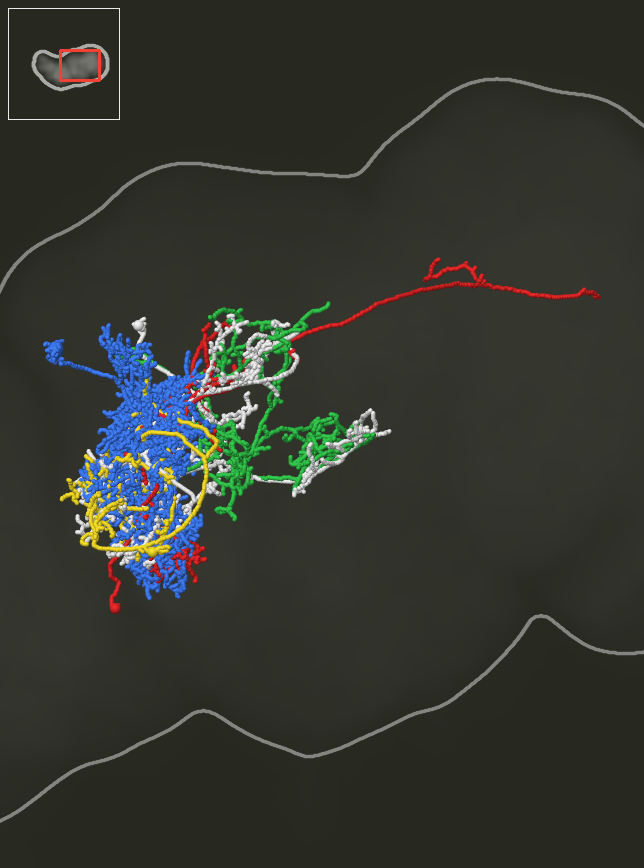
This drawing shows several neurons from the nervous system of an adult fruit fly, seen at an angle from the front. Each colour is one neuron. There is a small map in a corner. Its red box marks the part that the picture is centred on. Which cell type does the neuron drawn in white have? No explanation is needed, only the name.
AVLP705m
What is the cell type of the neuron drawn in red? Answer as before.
AVLP745m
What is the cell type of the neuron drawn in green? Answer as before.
AVLP752m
